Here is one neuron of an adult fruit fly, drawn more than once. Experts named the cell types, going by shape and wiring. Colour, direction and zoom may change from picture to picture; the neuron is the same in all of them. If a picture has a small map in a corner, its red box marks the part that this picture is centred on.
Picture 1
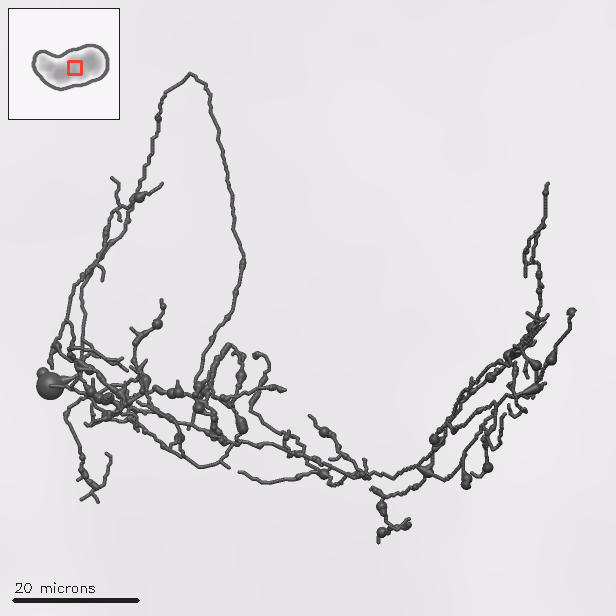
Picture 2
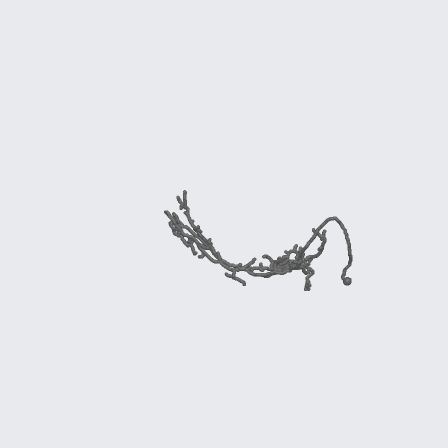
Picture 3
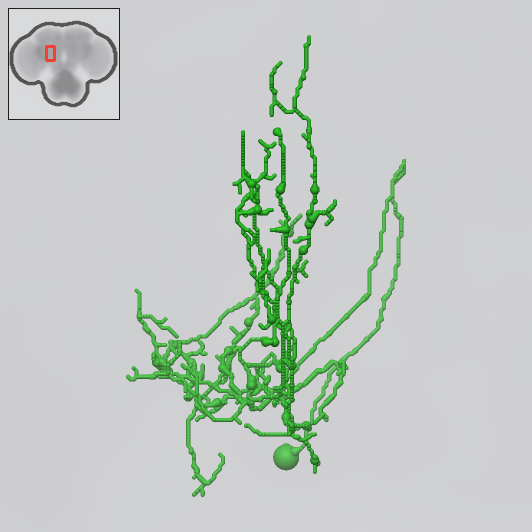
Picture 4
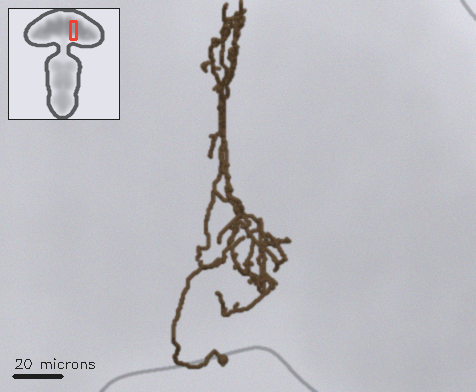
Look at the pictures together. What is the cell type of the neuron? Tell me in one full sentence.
As for cell type, this neuron is WED153.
